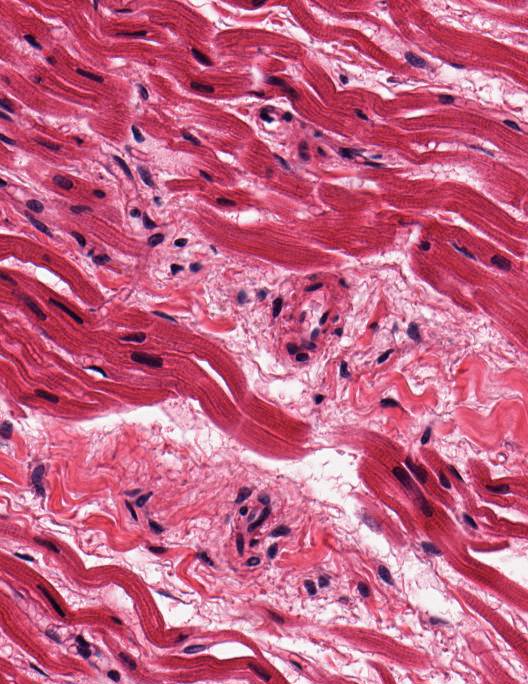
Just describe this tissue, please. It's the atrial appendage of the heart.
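Item one, content: striated muscle fibres fill most of the field, broken by paler loose connective tissue centrally and at lower left. Item two, direction: diagonal, upper left to lower right. Item three, muscle nuclei: dark, elongated, inside the fibres along their long axis. Item four, connective tissue between fibre groups: loose, pale, with wavy pink collagen bundles.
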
